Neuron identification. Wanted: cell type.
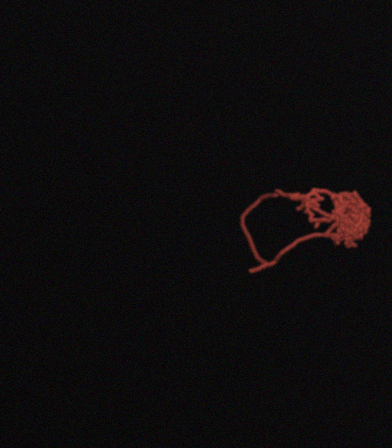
AVLP454_b5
